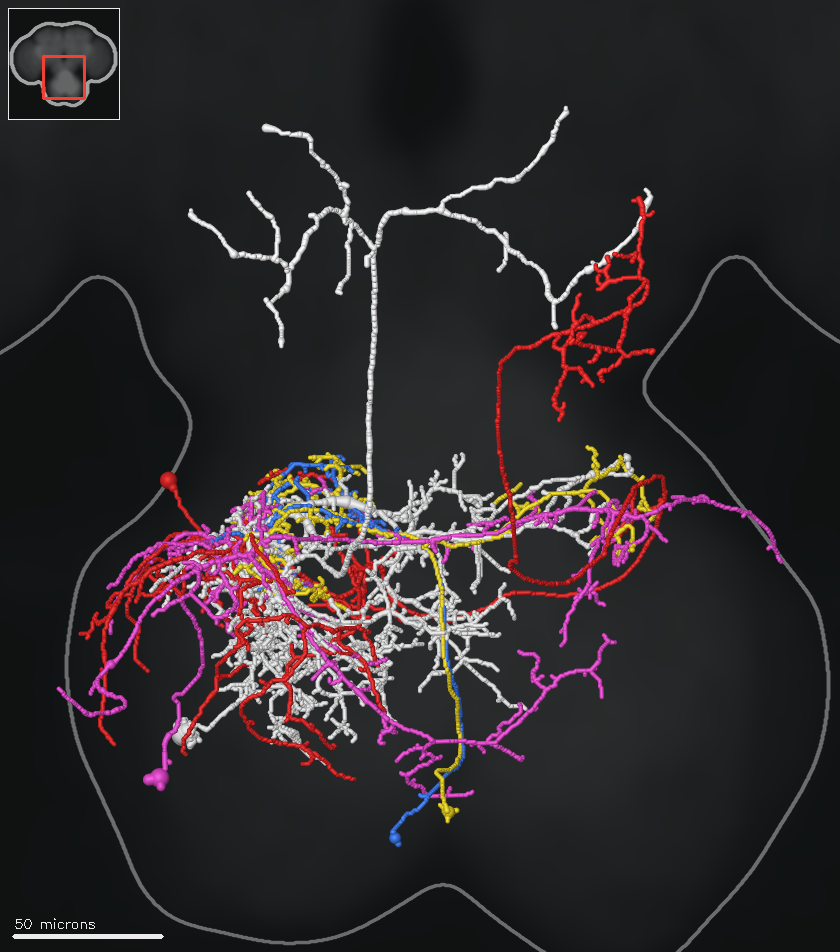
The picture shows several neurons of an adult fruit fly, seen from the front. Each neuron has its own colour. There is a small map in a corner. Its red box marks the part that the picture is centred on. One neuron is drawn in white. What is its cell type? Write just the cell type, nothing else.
AN03A002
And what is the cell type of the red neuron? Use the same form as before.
AN19B044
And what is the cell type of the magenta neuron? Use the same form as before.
EN21X001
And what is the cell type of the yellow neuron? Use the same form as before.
IN02A029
